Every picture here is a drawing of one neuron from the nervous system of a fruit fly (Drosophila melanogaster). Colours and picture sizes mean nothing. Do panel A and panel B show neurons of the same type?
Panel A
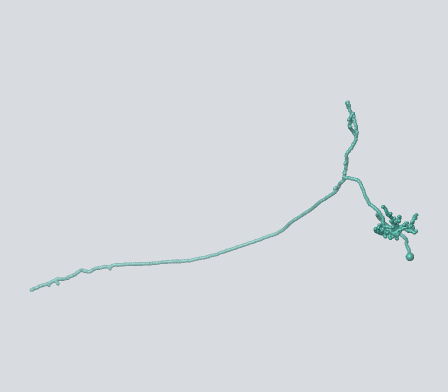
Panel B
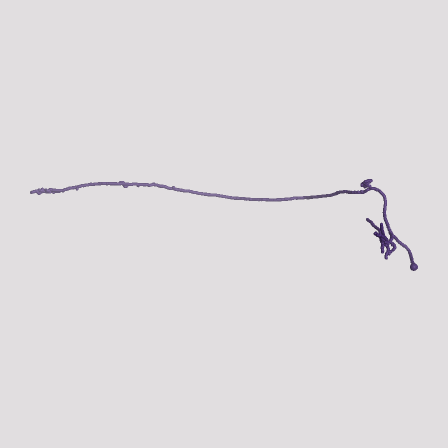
no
